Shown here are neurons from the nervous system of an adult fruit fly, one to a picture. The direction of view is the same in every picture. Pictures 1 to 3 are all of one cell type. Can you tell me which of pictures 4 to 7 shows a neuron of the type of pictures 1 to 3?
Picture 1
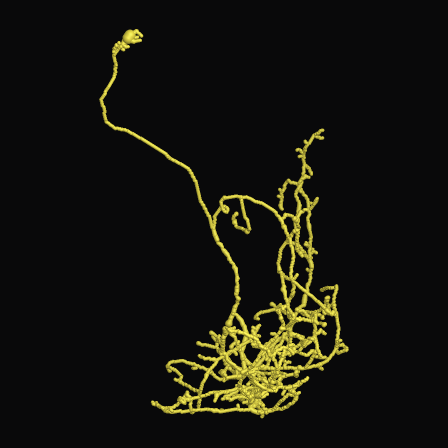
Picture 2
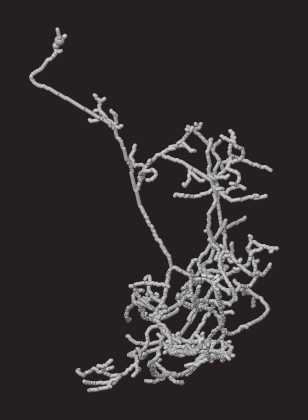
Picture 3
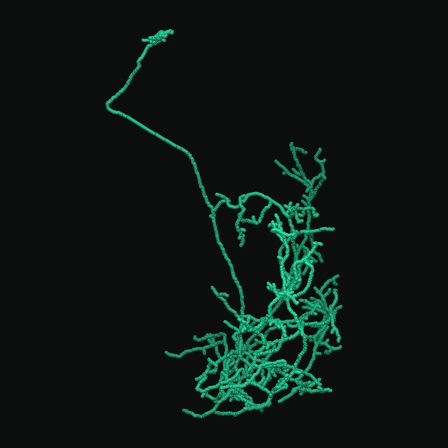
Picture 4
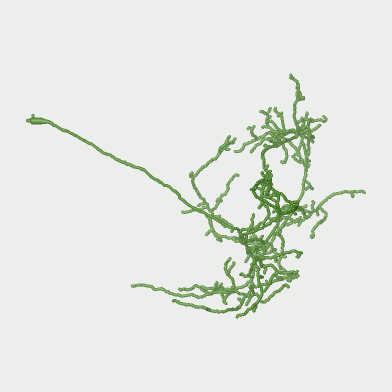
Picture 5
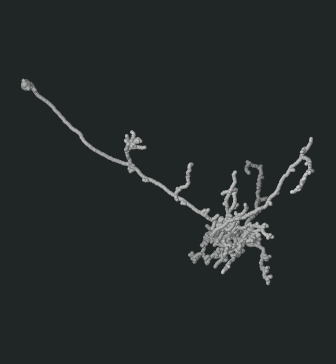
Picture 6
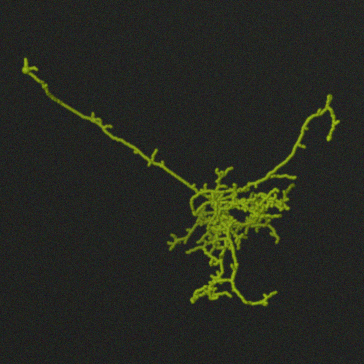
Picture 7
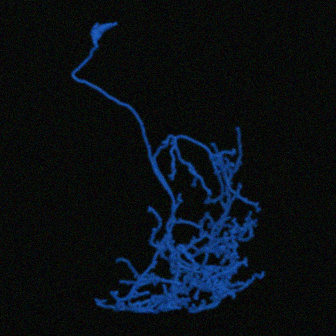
Picture 7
